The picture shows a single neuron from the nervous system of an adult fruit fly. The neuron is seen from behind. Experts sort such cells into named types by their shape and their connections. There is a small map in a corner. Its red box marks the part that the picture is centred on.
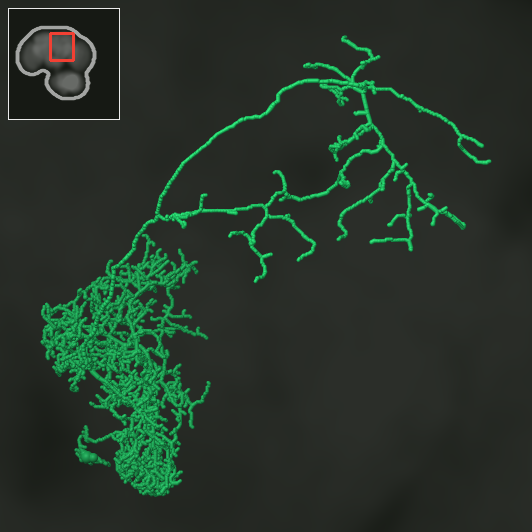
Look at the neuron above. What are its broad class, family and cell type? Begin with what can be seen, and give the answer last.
The cell body is at the lower left of the picture. The picture shows more than a hundred branch ends. It is a central-brain intrinsic neuron. Its family is hemilineage ALad1. The cell type is M_adPNm3.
